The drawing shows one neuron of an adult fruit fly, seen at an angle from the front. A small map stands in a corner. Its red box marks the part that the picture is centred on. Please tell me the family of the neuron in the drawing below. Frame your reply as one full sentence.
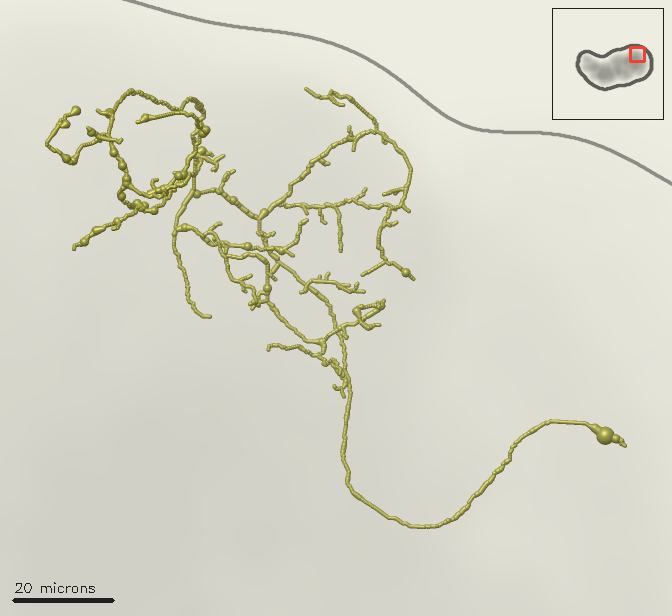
This neuron is designated as family hemilineage LHa3.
